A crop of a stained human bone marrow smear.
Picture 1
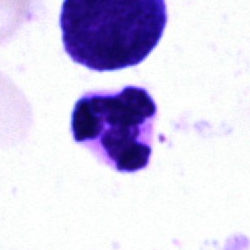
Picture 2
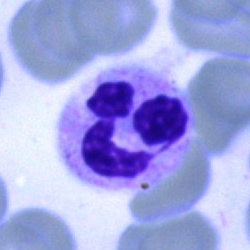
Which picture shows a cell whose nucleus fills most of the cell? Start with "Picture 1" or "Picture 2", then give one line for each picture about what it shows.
Picture 1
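In picture 1: The cytoplasm is scant and pale pink-lilac.
In picture 2: The cytoplasm is plentiful and pale pinkish-lilac.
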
